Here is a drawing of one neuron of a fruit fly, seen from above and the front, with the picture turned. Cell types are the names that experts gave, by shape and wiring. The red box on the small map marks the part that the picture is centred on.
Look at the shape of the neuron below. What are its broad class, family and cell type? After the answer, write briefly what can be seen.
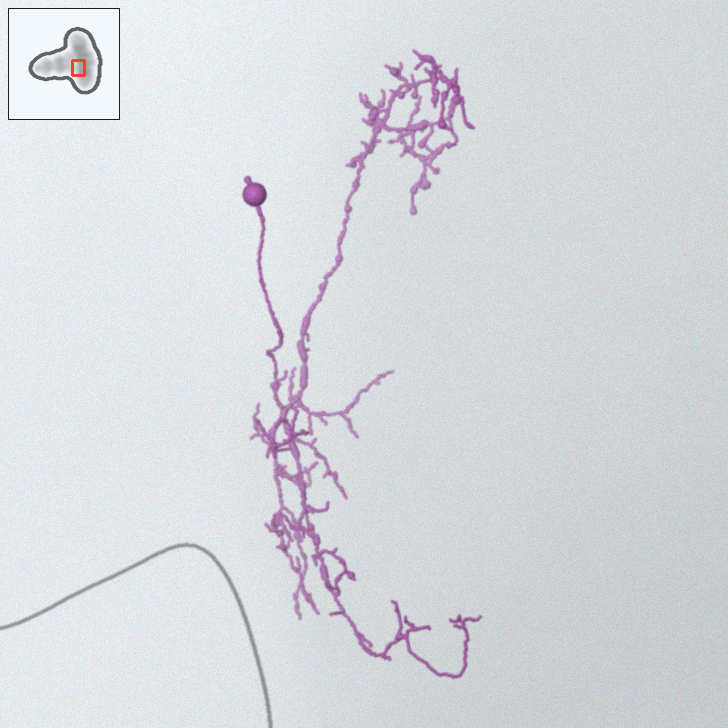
Its broad class is central-brain intrinsic neuron. Its family is hemilineage CLp1. The cell type is SMP533. Dozens of branch ends can be seen. As drawn here it is more than twice as tall as it is wide.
